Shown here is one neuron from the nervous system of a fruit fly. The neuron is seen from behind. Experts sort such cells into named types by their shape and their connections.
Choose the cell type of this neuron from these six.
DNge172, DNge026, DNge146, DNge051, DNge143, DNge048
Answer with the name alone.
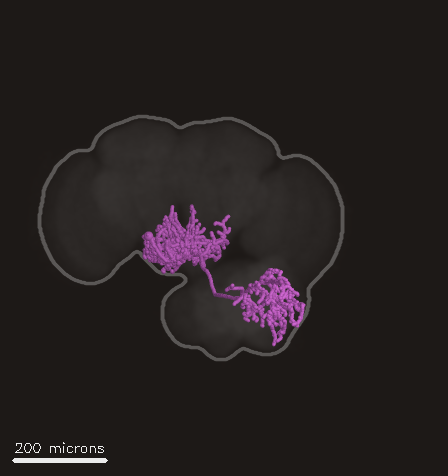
DNge048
